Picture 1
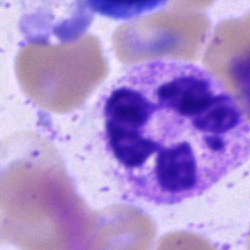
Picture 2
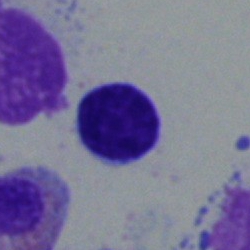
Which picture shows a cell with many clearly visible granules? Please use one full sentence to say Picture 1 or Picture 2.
Many granules can be seen in the cytoplasm of the cell in picture 1.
